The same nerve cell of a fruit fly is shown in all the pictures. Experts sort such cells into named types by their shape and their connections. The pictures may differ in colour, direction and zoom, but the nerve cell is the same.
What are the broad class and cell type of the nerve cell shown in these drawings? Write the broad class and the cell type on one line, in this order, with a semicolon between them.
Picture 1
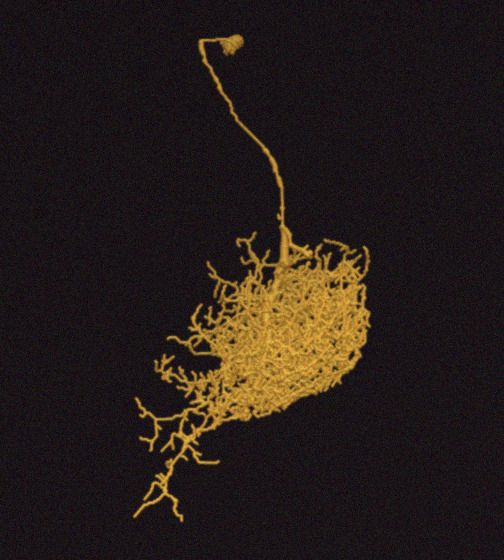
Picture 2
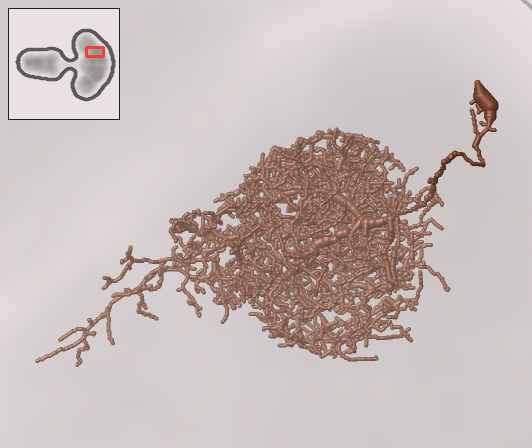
central-brain intrinsic neuron; AVLP084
